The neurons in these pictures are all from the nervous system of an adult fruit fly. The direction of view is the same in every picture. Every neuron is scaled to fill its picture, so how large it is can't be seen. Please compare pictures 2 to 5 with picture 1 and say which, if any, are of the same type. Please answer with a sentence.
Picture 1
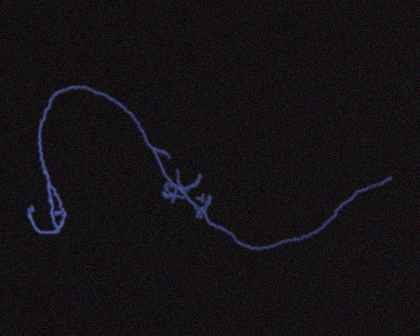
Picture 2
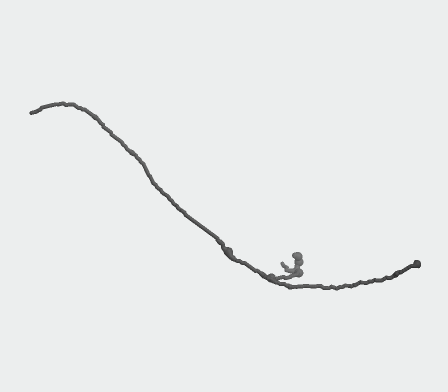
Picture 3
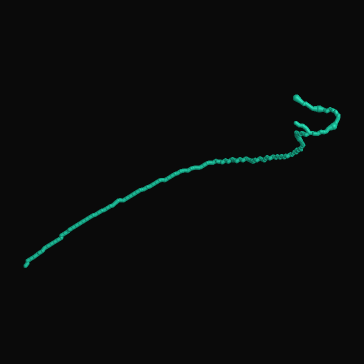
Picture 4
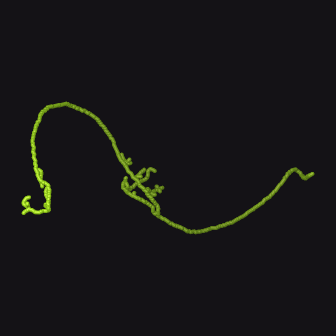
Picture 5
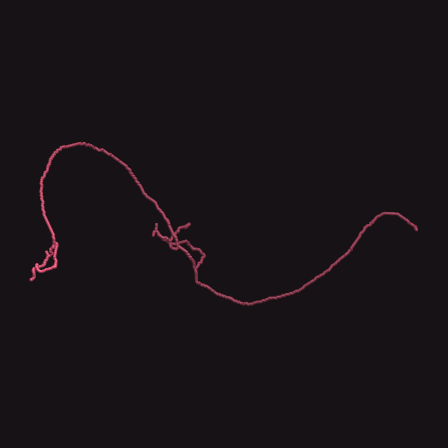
Picture 4 and picture 5 are of the same cell type.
